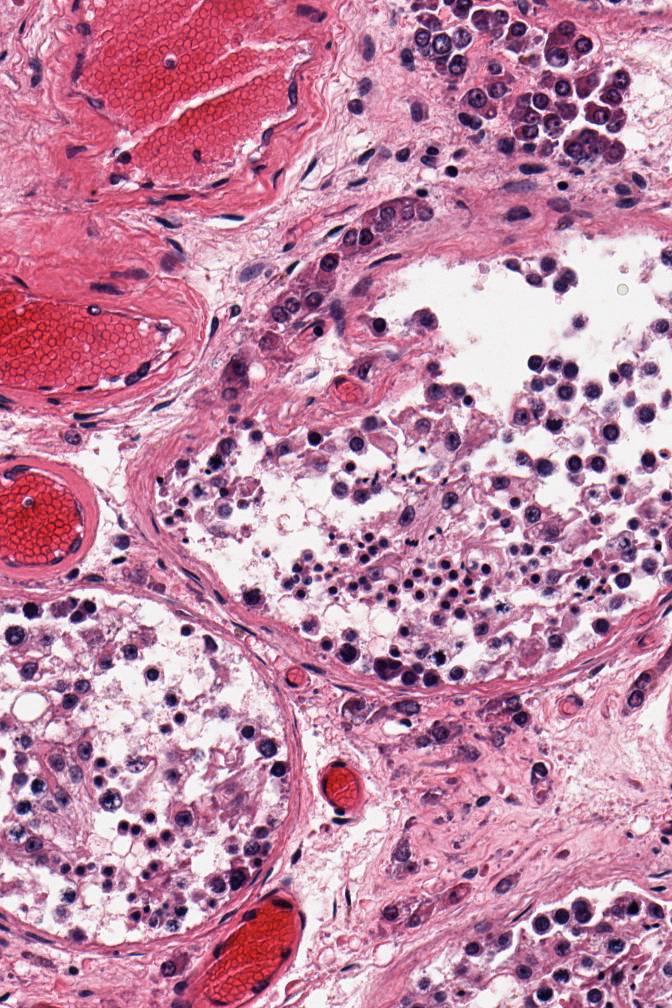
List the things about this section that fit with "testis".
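This is testis, and the rounded tubular units bounded by pink walls across the centre and lower left fit its seminiferous tubules. Those walls are thick, layered pink bands with flat, elongated nuclei in them. Inside, many cells have small, round, dark-staining nuclei, and they lie loosely apart with many pale vacuolated spaces between.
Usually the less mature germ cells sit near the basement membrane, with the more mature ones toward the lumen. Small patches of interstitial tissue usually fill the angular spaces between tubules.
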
